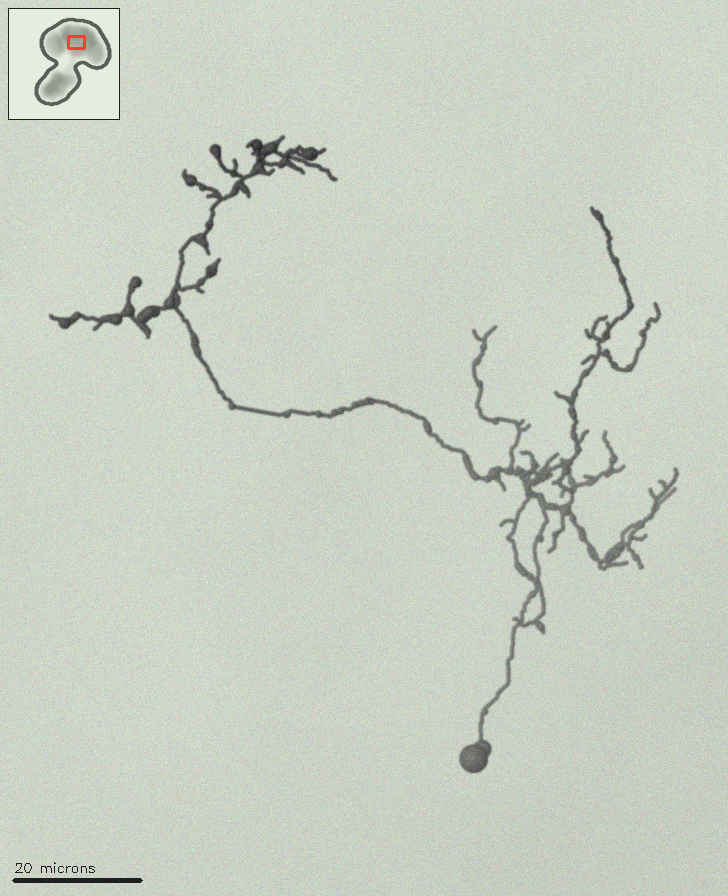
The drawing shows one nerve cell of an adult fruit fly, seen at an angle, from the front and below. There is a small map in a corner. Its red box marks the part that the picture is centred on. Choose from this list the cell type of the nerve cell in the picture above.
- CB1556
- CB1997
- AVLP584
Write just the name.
CB1556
